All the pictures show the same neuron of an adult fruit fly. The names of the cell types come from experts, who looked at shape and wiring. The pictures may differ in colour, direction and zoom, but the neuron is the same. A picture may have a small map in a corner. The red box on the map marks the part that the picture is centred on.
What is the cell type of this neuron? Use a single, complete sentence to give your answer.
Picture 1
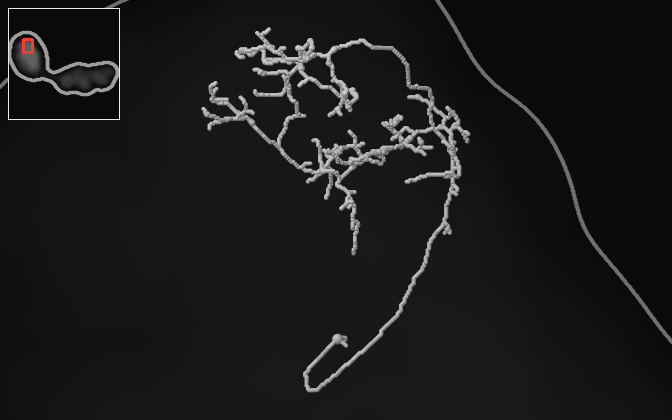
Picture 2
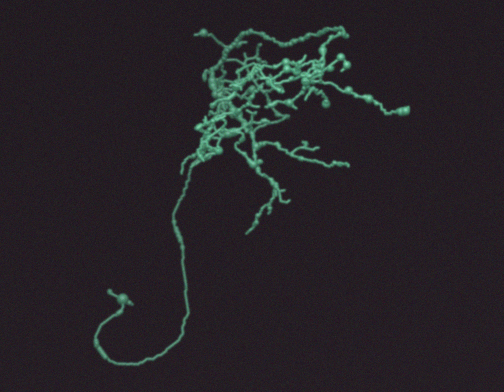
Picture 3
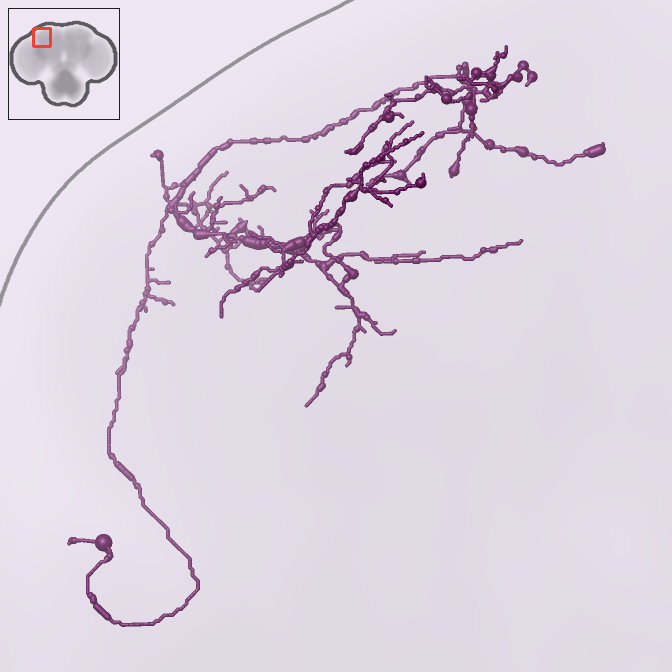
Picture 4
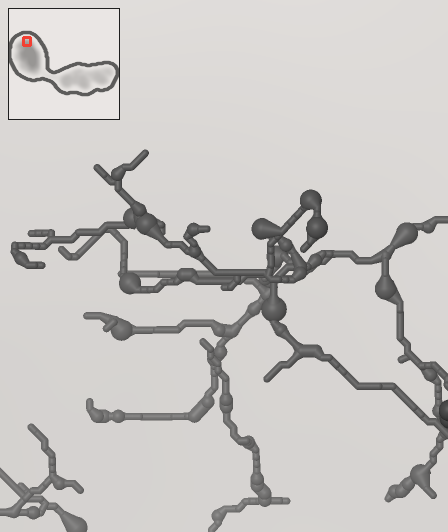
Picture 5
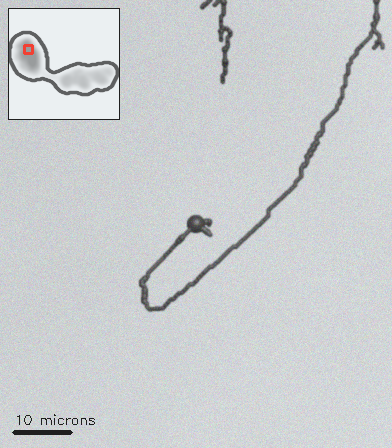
Of the cell type LHAV3b2_b is this neuron.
